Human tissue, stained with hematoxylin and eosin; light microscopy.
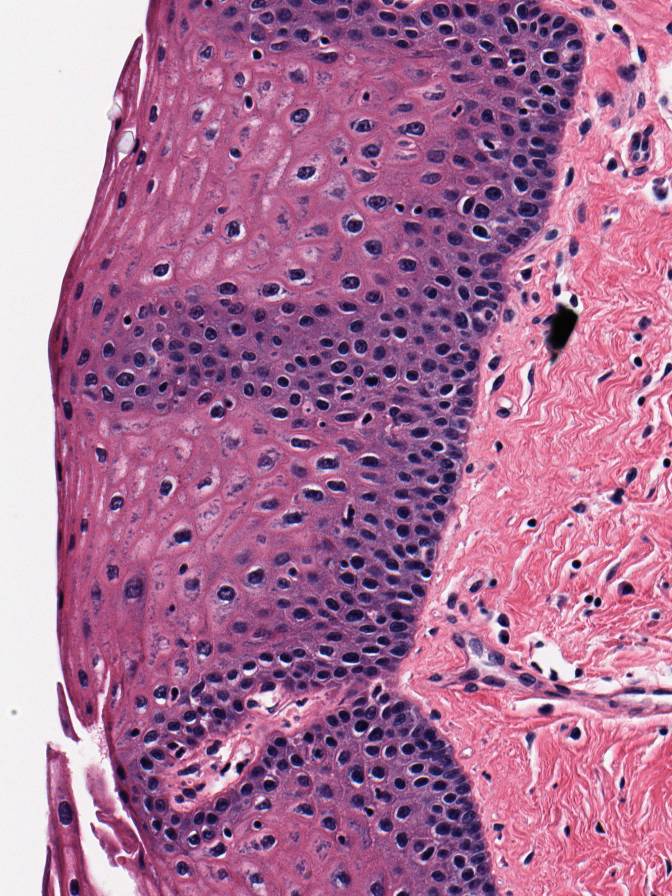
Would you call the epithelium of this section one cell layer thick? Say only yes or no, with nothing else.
No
